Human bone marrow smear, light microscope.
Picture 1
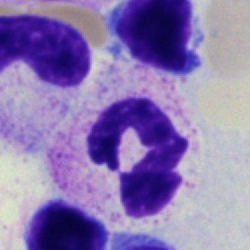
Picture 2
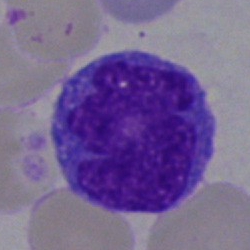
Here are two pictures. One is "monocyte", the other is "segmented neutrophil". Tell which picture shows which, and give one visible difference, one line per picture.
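Picture 1: segmented neutrophil. The cytoplasm is abundant and pale pink.
Picture 2: monocyte. The cytoplasm forms only a thin rim around the nucleus.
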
